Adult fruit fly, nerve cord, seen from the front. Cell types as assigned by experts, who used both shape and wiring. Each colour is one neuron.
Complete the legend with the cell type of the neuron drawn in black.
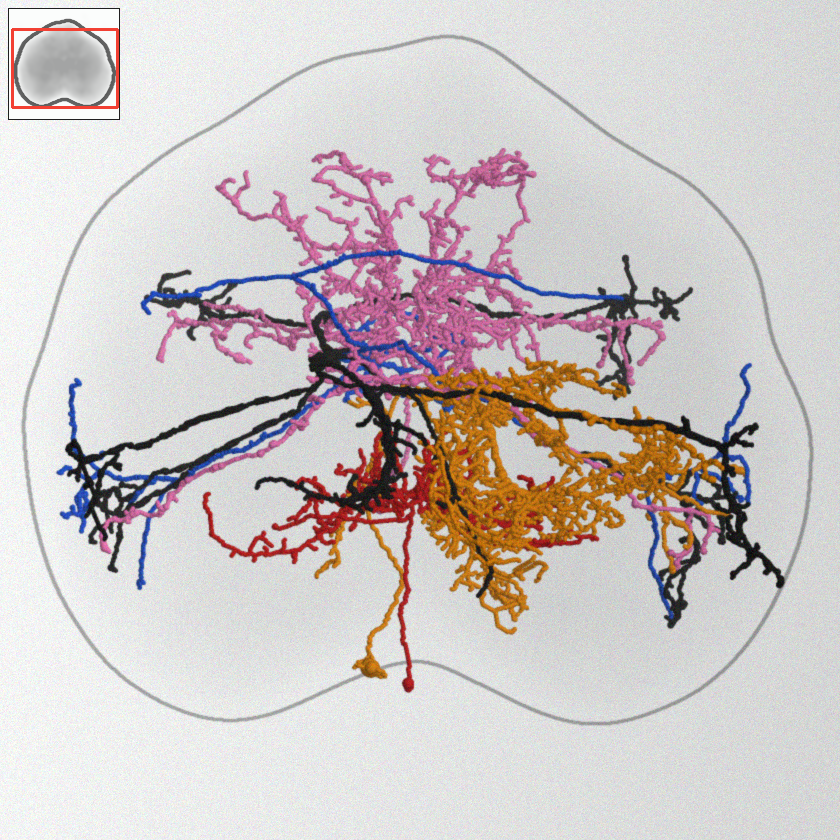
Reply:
IN06B028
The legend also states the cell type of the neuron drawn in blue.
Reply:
IN06B035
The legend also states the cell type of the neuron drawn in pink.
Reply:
IN06B008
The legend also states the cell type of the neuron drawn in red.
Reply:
IN00A065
